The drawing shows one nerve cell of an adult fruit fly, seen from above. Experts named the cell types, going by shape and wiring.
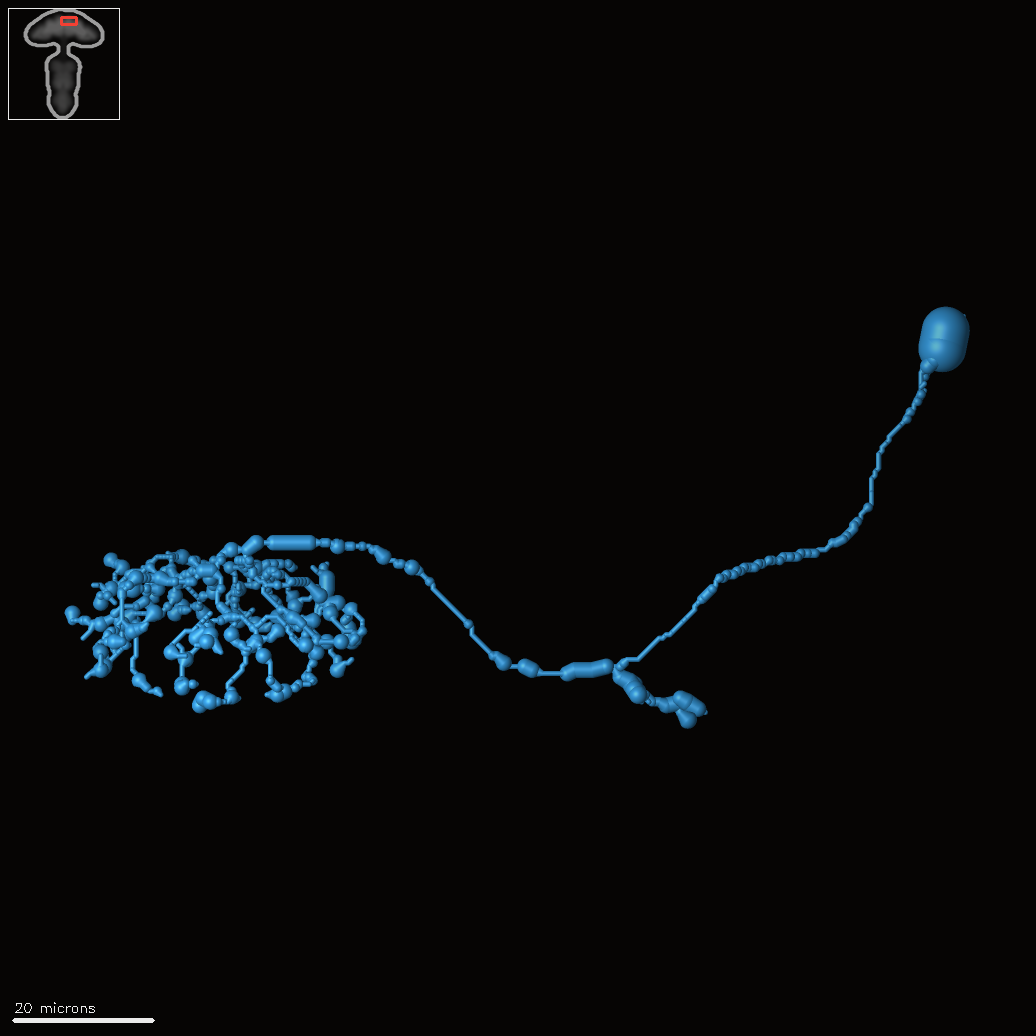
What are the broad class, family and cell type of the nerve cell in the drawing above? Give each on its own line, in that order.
central-brain intrinsic neuron
hemilineage EBa1
ER3d_a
